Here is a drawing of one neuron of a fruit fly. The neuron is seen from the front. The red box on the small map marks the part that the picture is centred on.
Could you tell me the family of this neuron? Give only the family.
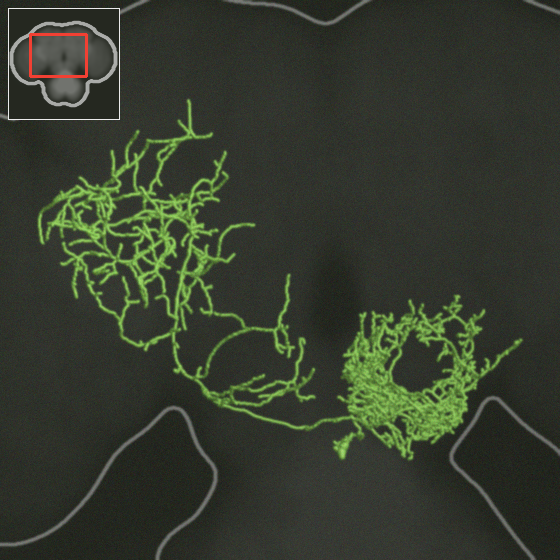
hemilineage LB19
